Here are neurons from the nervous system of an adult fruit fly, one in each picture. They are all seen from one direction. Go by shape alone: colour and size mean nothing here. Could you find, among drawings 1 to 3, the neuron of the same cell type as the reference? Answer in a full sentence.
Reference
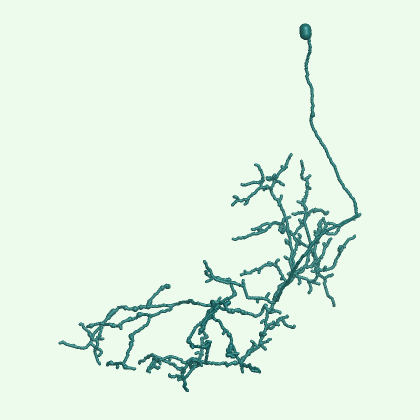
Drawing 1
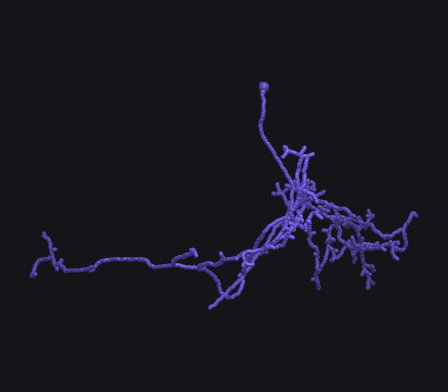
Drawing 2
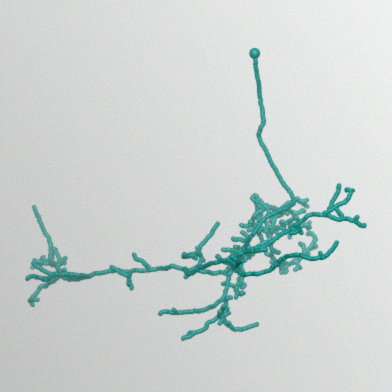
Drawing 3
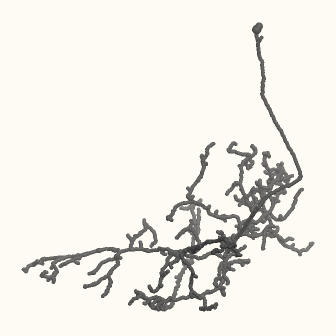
The neuron in drawing 3 is of the same cell type.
